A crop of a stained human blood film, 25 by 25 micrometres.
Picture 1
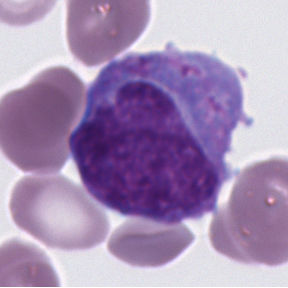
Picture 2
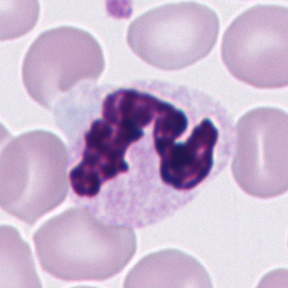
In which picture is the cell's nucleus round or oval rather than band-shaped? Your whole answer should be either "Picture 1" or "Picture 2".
Picture 1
